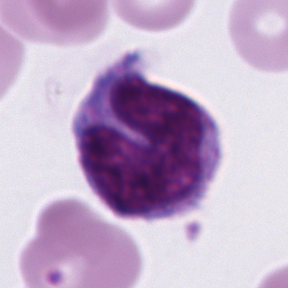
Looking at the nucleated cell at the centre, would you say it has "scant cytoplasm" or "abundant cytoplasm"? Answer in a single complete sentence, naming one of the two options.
Around its nucleus, the cell has no more than a narrow rim of cytoplasm.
